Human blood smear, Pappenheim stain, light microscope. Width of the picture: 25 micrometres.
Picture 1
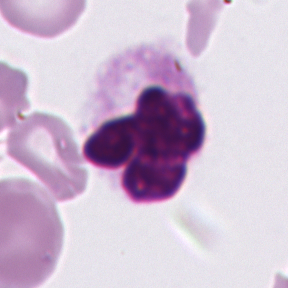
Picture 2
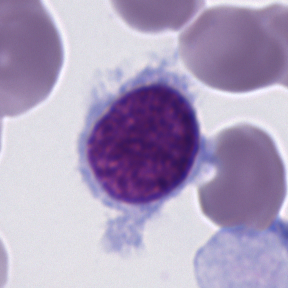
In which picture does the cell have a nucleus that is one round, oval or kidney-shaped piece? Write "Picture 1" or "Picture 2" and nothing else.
Picture 2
